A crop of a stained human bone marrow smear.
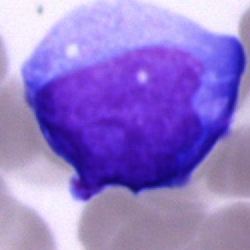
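Blast in the middle of the field, roughly round as I see it, with a small blunt bulge at its lower left edge. Its chromatin looks deep purple and fairly fine, and I find no coarse dark clumps. Above the nucleus lies a moderate crescent of cytoplasm. That cytoplasm is blue, deepest along the right edge of the cell.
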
